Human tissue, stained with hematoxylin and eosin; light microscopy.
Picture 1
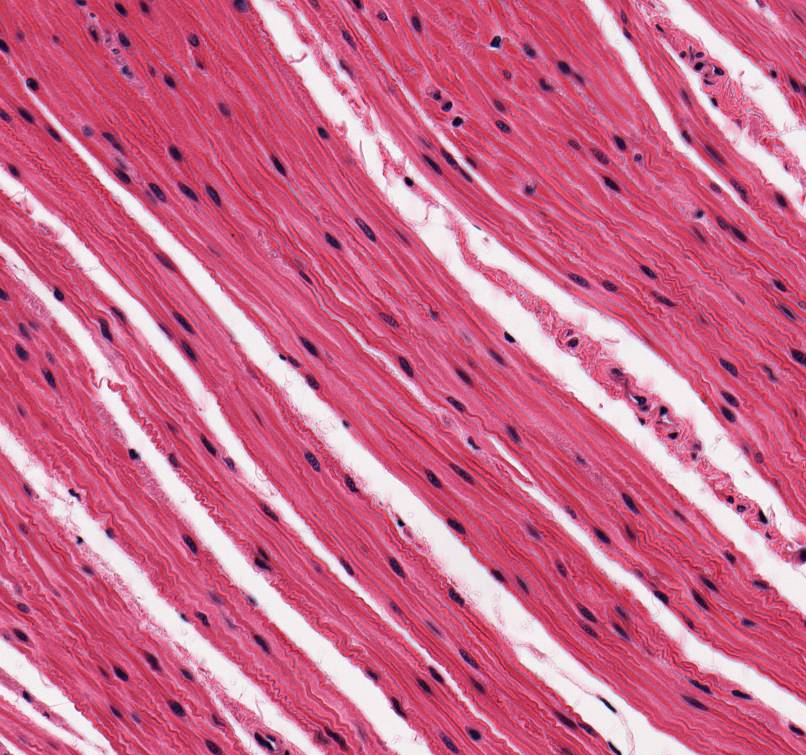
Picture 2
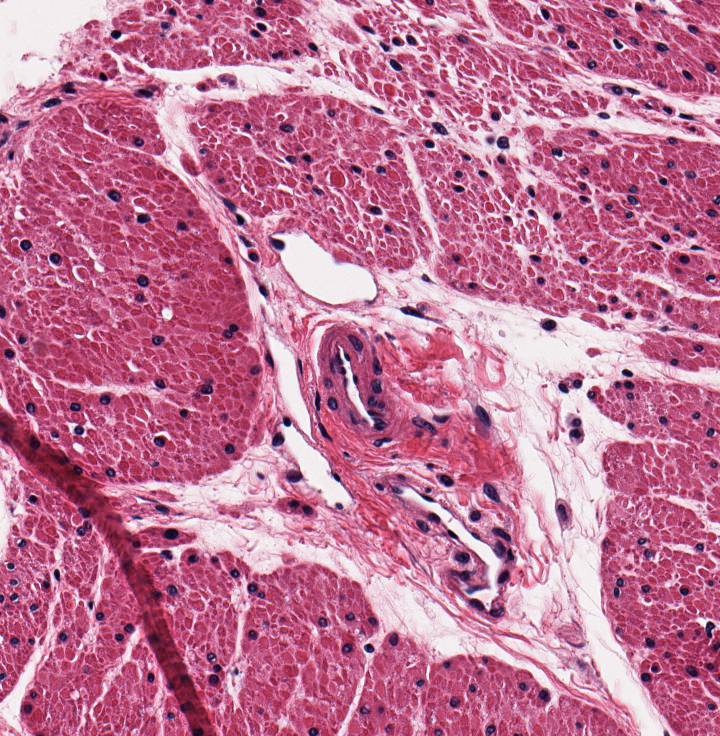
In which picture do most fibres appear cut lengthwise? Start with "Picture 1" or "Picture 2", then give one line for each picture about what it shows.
Picture 1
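In picture 1: Long fibres run in parallel bands diagonally from the upper left to the lower right across the whole field.
In picture 2: Most of the muscle cells are cut across, appearing as small rounded pink profiles.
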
